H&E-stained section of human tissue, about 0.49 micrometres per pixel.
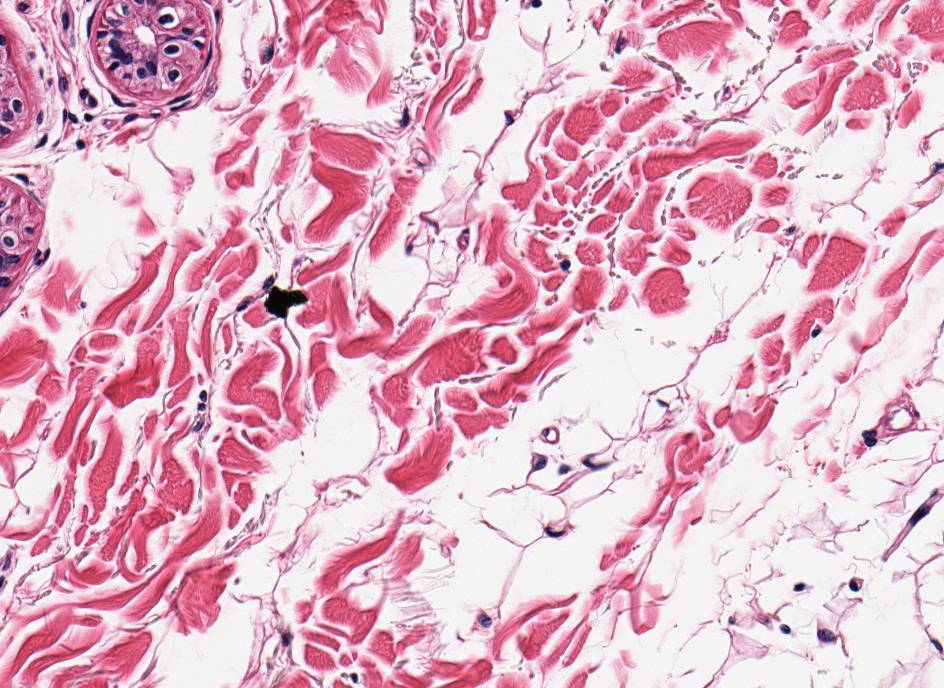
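Skin of the suprapubic region. Thick eosinophilic collagen bundles cut in many planes fill most of the field, and in the upper right many are cut across as rounded profiles. Nuclei are sparse, small and dark, lying singly between bundles. In the upper left corner, round tubule cross-sections have a small central lumen lined by cuboidal epithelial cells.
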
